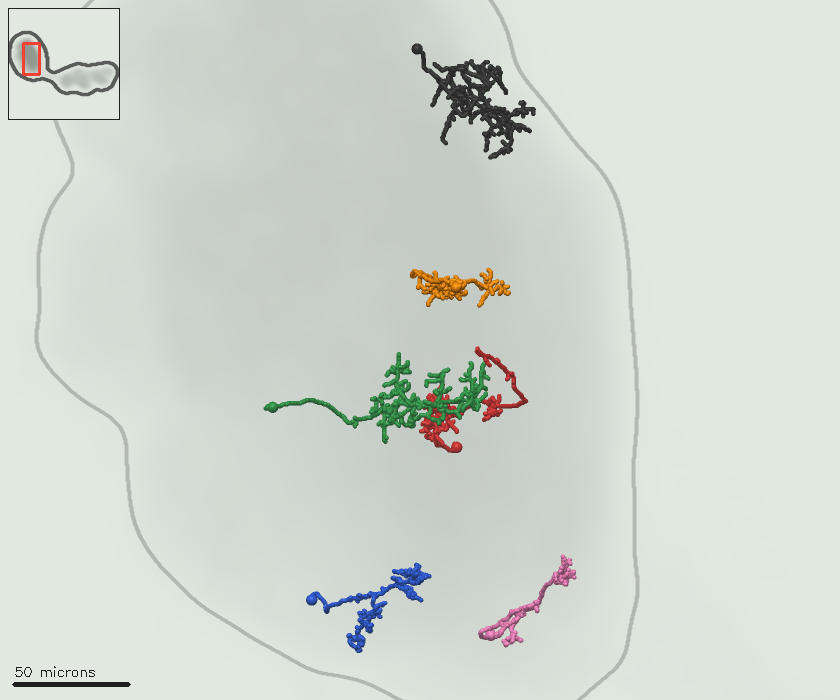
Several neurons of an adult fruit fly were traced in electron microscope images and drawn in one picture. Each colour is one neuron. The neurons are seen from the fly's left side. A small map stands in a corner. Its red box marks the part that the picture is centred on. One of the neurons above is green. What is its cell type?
Mi10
